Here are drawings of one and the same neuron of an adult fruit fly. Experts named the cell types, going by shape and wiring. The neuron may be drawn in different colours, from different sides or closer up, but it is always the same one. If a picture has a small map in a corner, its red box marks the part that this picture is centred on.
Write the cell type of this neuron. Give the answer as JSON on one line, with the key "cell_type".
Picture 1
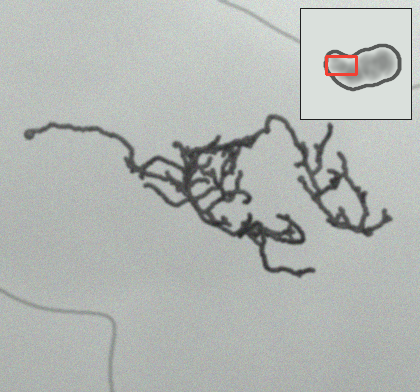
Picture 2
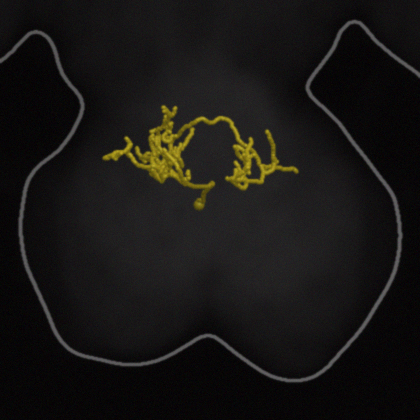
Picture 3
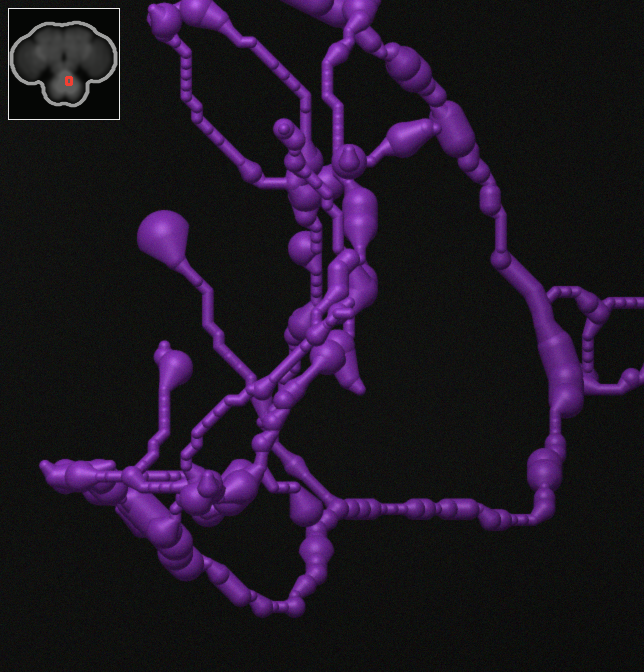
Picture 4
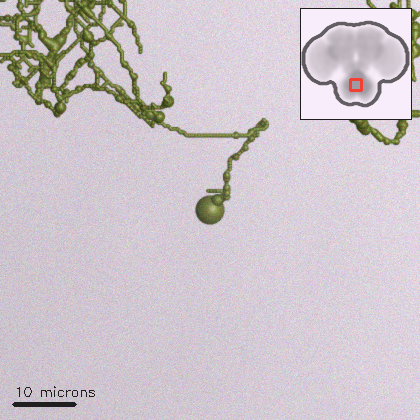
{"cell_type": "IN06A038"}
